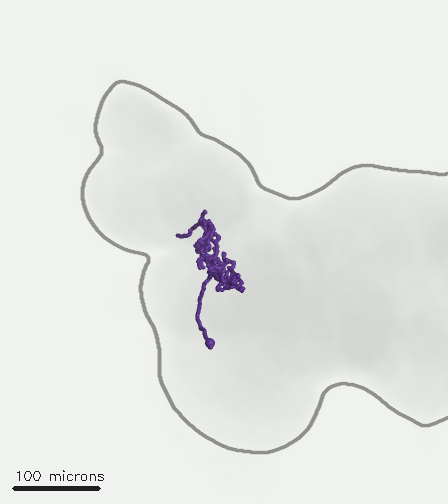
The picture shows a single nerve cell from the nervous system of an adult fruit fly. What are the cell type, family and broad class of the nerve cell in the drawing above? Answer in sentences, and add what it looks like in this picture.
Its cell type is IN16B071. The family is hemilineage 16B. It is a nerve-cord intrinsic neuron. From top to bottom in the picture it spans about 160 microns. In this view it is taller than it is wide.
